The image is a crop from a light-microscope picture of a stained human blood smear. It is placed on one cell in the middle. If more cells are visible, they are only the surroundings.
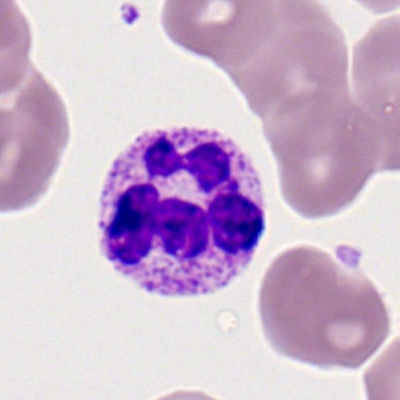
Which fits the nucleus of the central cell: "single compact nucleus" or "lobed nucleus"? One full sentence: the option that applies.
The cell's nucleus is segmented into two or more lobes.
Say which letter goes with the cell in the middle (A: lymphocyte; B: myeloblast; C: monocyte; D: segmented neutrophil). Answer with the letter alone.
D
